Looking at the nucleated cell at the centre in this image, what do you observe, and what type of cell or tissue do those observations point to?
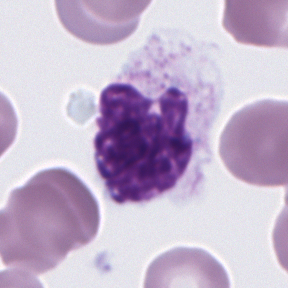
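Its nucleus is irregular and folded, with a small notch at the top. No nucleoli are visible within it. Fine purple-violet granules lie sparsely in the cytoplasm. The outline of the cell is irregular and grows faint at the upper right. It is a segmented neutrophil.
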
